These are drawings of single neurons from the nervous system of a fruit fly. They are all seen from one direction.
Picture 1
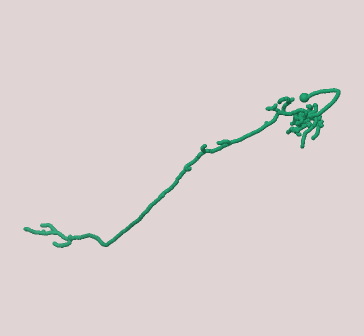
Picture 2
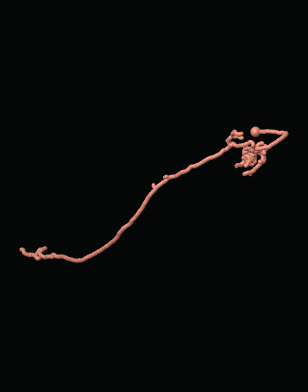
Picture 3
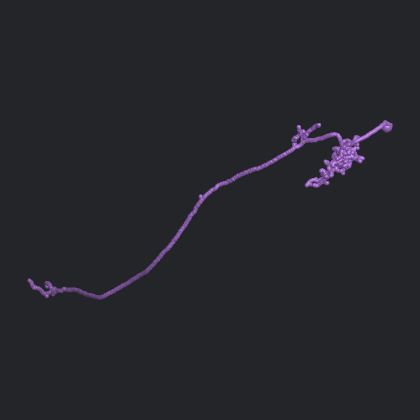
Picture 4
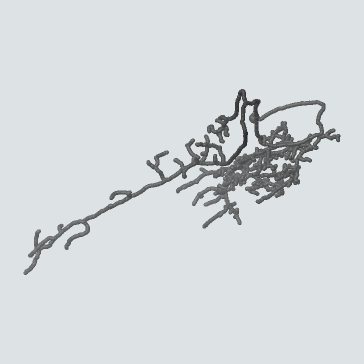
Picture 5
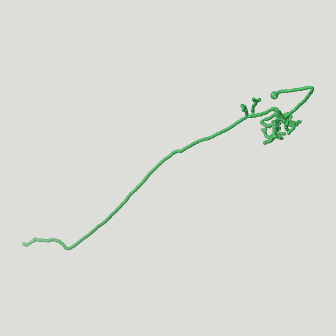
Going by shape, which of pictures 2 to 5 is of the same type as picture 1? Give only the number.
2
